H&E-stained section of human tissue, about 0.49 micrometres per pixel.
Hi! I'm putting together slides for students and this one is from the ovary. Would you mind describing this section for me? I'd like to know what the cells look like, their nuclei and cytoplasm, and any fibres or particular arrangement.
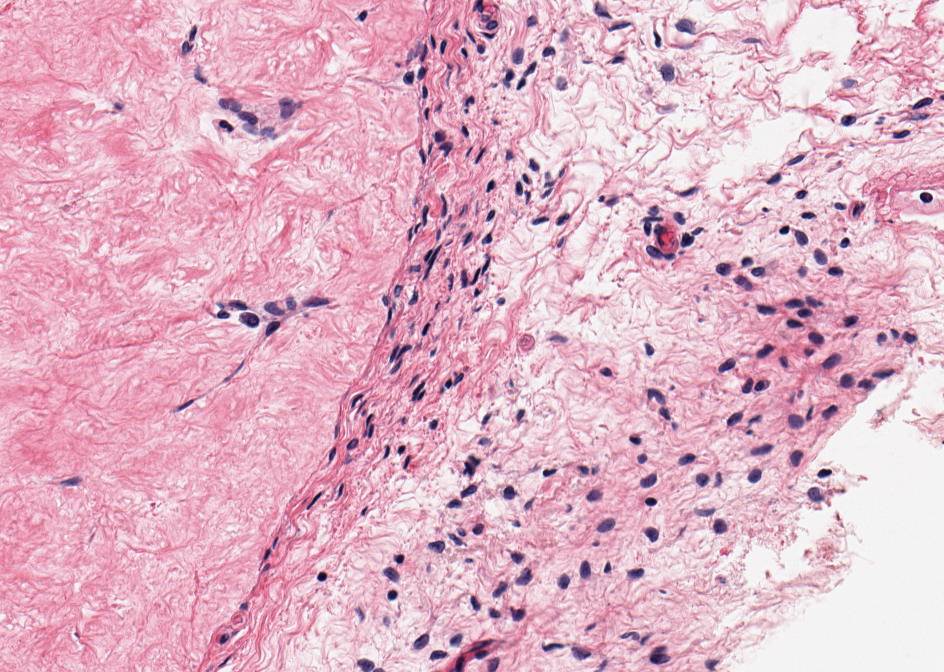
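On the left half lies dense pink fibrillary tissue with very few nuclei, found only in small scattered clusters. Within an oblique band, compact wavy fibres run lengthwise, and elongated spindle-shaped nuclei line up parallel to them. Just right of the band, in the upper right part of the field, a small vessel contains red blood cells. Epithelium is absent throughout.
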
